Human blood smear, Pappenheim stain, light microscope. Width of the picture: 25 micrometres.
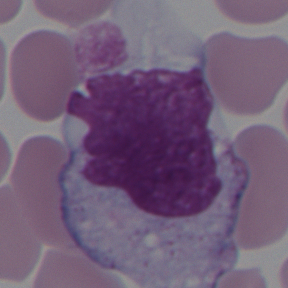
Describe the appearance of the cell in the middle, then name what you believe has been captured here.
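The nucleus is irregular, its left edge notched and folded. Abundant pale grey-blue cytoplasm surrounds it, with several small clear vacuoles scattered in its lower part. The cell outline is irregular and slightly ruffled. The cell is a monocyte.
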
